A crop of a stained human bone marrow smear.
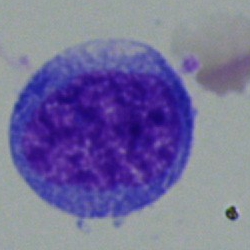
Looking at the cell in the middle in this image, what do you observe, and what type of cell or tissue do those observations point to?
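Chromatin finely granular, with small pale spaces rather than coarse dark clumps. Cytoplasm deep blue, its rim widest above the nucleus. Small blebs project from the lower edge of the cell. Cell type: blast.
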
